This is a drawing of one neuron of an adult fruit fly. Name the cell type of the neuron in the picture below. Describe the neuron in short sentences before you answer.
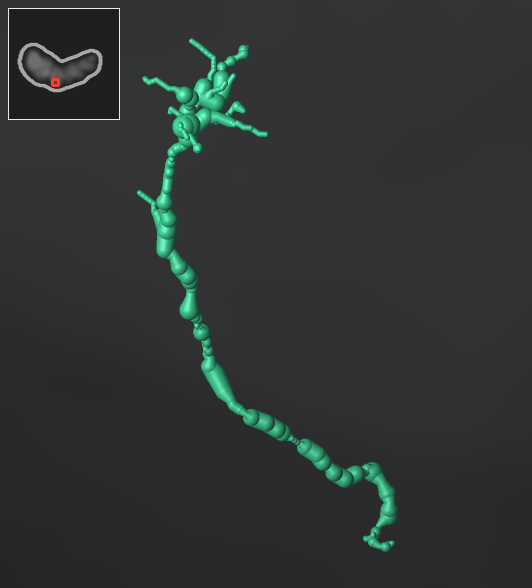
In this view it is taller than it is wide. Its broad class is optic-lobe intrinsic neuron. Its cell type is L3.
